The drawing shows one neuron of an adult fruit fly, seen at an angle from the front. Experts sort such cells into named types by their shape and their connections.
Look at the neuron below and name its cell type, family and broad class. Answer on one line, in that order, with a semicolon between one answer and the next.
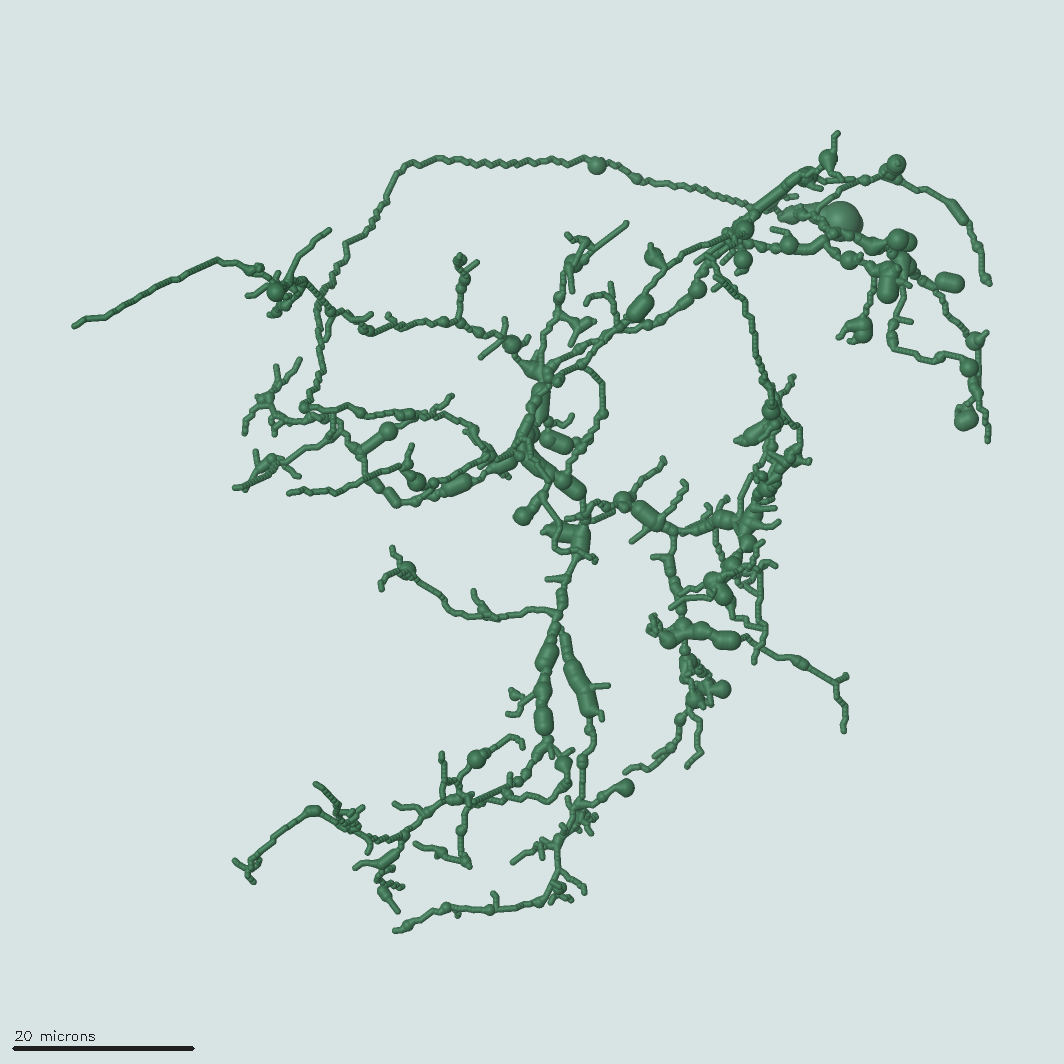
IN21A047_b; hemilineage 21A; nerve-cord intrinsic neuron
